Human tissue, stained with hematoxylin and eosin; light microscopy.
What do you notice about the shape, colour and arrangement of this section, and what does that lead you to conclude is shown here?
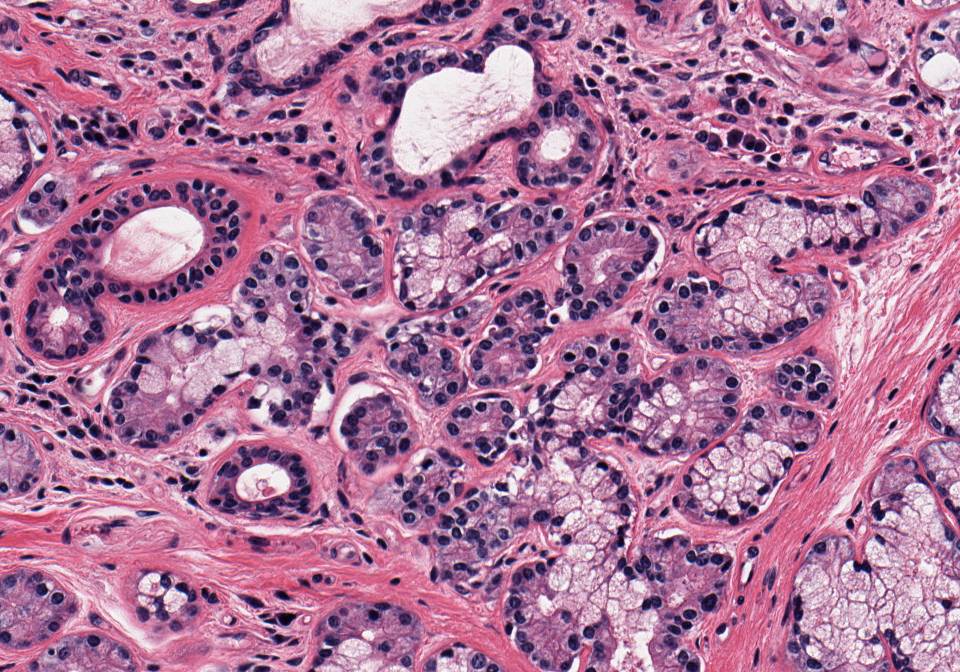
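Packed rounded glandular units cluster between bands of pink fibrous tissue. Many acini, centre and right, have cells with pale, bubbly, vacuolated cytoplasm and small dark nuclei pressed basally. Some central acini have cells with purple granular cytoplasm instead. This is minor salivary gland.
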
